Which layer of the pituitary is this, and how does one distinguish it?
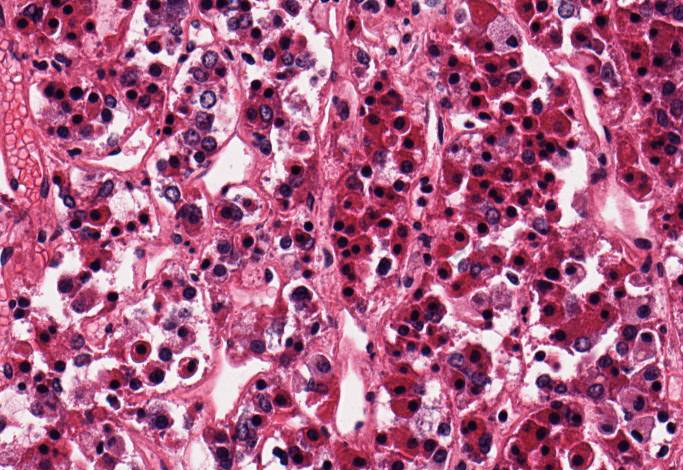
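This is pars distalis. Its cells sit in nests and short cords parted by thin, delicate septa across the whole field.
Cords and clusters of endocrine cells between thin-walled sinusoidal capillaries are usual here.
The cells are polygonal with ample cytoplasm, deep pink in many, and most hold one round, dark, central nucleus.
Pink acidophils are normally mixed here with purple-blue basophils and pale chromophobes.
Nowhere do the cells form glandular lumens.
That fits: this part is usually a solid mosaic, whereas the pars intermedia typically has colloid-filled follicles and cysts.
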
